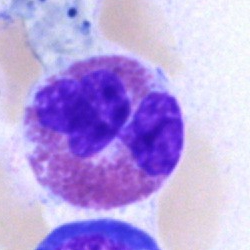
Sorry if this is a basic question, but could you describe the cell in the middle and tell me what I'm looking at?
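A round outline bounds the cell. Its nucleus holds dense, dark purple chromatin, and no nucleoli are visible. The cytoplasm is granular, with its widest band lying below the nucleus. The cell is an eosinophil.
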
